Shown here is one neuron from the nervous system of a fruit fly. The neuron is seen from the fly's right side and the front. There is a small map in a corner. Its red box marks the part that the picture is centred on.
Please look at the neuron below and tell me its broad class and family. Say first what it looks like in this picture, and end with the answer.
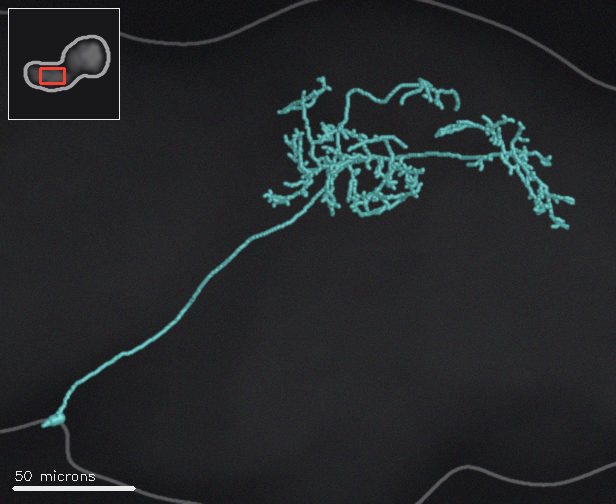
Its cell body lies at the lower left of the picture. By the scale bar it is about 200 microns wide in this view. The picture shows dozens of branch ends. Its broad class is nerve-cord intrinsic neuron. The family is hemilineage 12A.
